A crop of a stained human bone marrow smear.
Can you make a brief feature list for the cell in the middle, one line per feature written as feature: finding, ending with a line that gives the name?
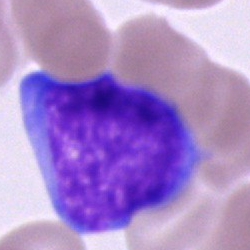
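Contour: irregular and angular
Projection: small and pointed, from the right edge
Nucleus: occupies most of the cell
Cytoplasm: deep blue
Identification: blast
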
